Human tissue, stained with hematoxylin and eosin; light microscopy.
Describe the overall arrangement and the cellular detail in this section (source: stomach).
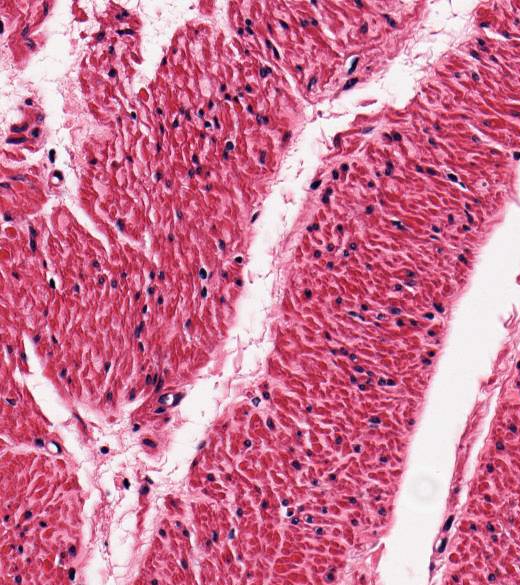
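Notice first that large bundles of muscle fill the whole field, with pale clefts between them running diagonally from upper right to lower left. The cytoplasm of the muscle cells takes a deep, uniform pink-red. Now find the nuclei: small, dark, ovoid to elongated, each lying singly, scattered through the bundles. Look closely and you will find no cross-striations in these cells.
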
